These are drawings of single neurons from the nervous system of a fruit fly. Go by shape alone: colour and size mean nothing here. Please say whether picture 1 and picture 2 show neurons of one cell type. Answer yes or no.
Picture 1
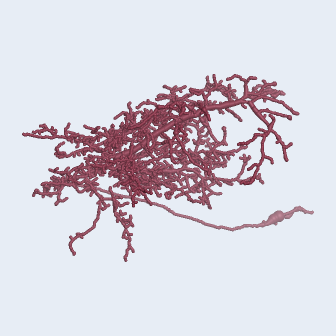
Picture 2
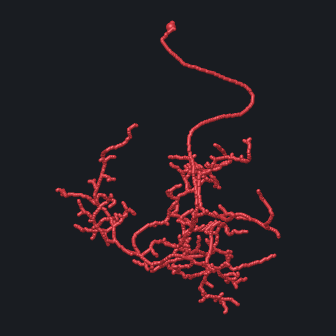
no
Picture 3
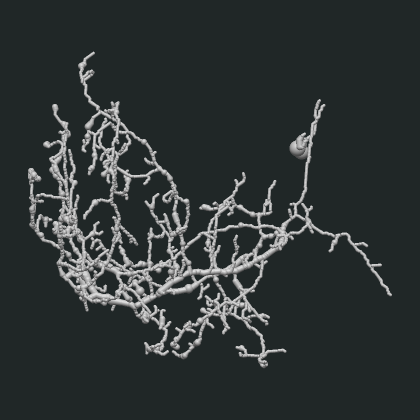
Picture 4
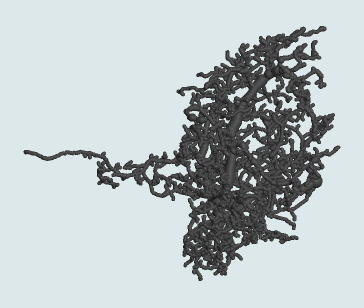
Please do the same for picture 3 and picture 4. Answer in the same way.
no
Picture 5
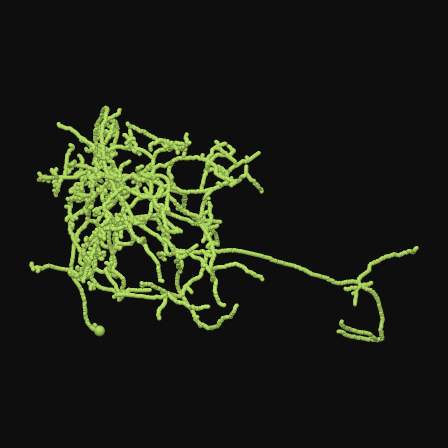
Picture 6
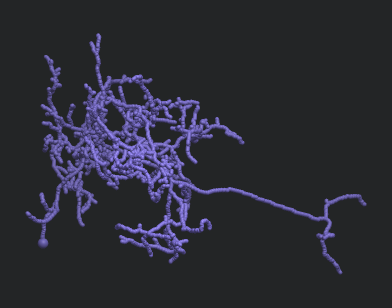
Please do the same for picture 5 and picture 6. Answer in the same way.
yes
